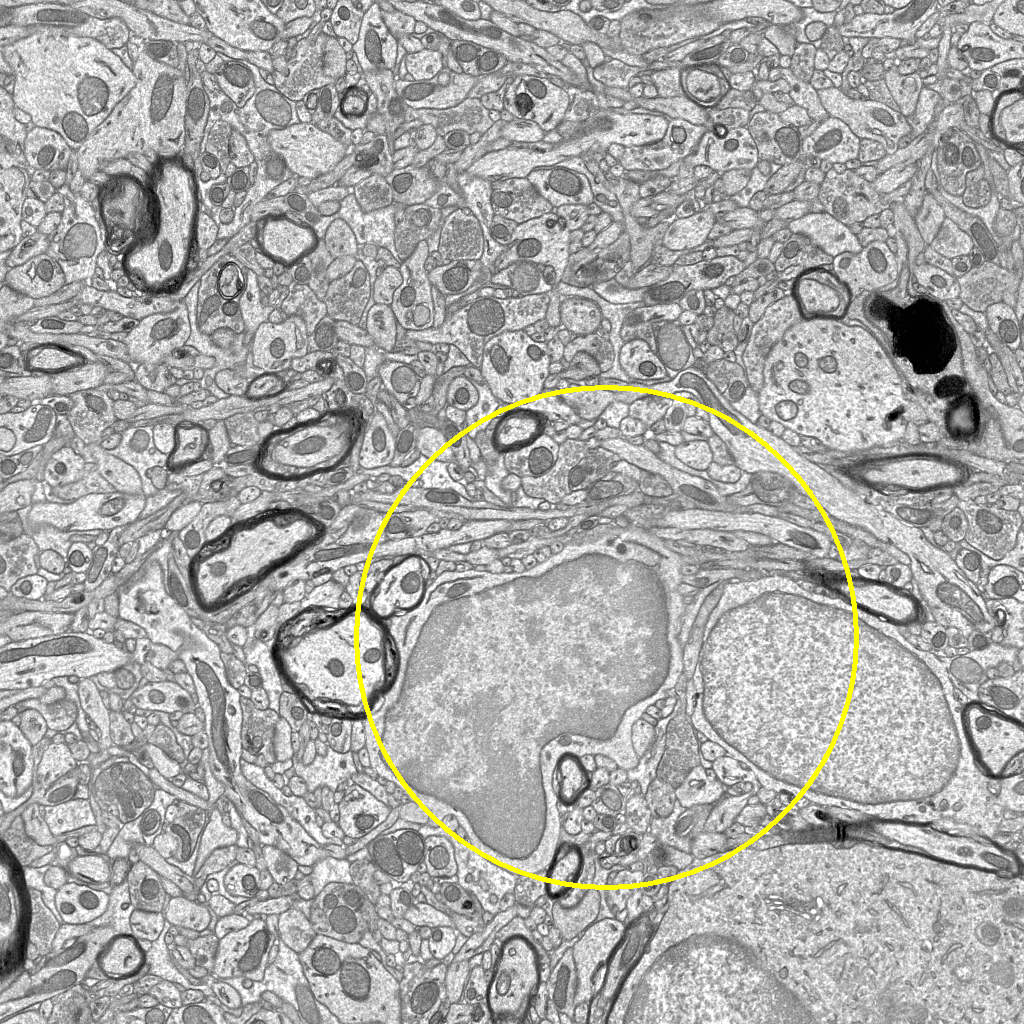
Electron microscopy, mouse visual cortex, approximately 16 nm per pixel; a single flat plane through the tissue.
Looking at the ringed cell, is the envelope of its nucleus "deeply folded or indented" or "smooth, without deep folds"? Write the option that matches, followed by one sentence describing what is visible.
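Deeply folded or indented. The nucleus is large and irregularly lobed, with a deep notch cutting into its lower right side.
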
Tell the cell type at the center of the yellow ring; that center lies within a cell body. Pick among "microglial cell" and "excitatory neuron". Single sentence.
The ring's center lies in the body of a microglial cell.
